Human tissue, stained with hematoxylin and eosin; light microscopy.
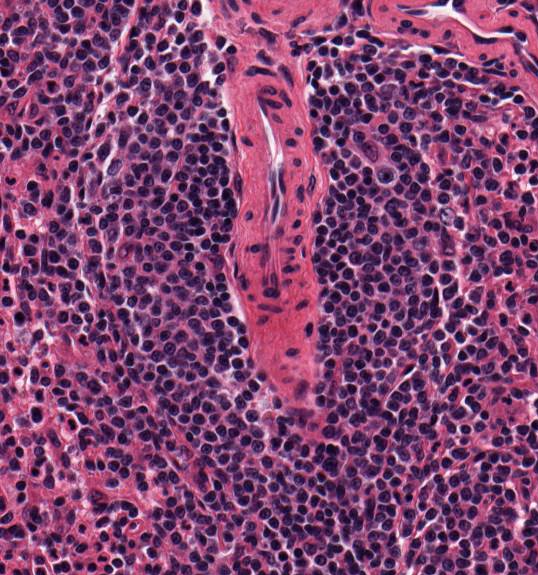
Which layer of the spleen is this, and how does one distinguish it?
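The field shows white pulp. Densely packed small round cells, mostly lymphocytes with dark round nuclei and scant cytoplasm, fill nearly the whole field in diffuse sheets. A thick-walled blood vessel with a narrow slit-like lumen runs down the centre from the top edge.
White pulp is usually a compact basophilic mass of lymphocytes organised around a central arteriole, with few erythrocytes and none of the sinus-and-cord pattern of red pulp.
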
